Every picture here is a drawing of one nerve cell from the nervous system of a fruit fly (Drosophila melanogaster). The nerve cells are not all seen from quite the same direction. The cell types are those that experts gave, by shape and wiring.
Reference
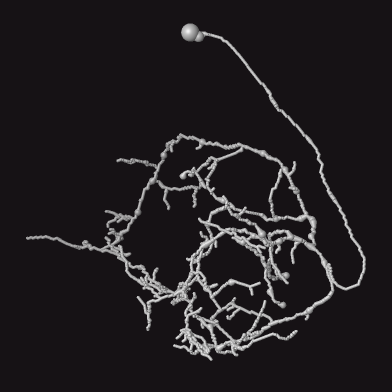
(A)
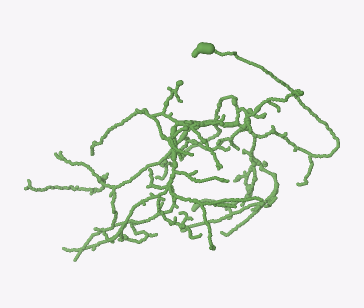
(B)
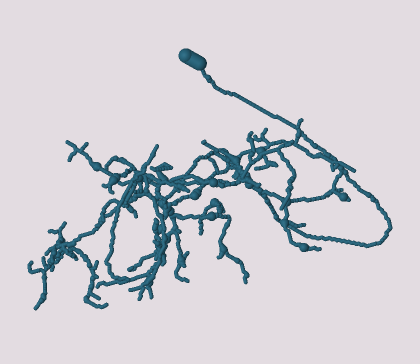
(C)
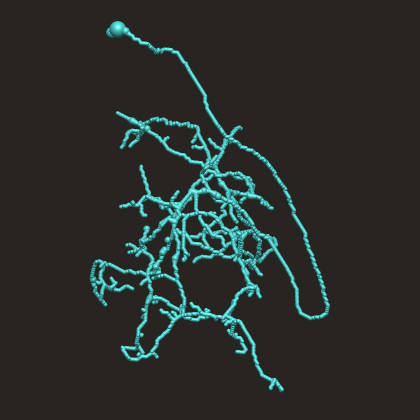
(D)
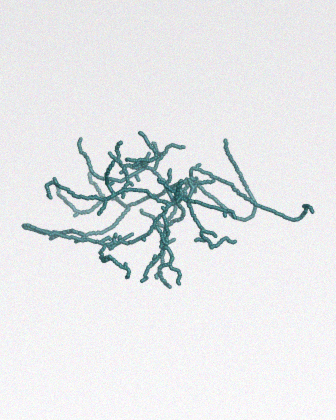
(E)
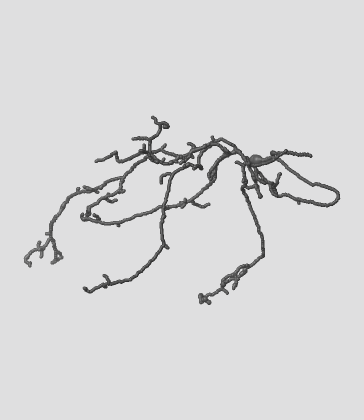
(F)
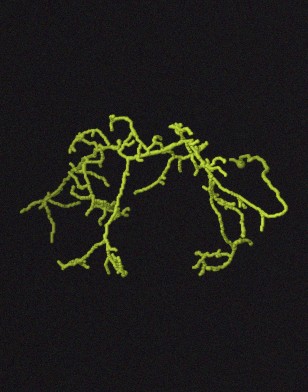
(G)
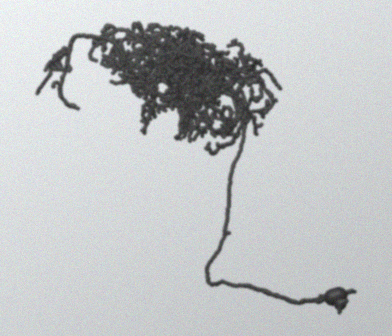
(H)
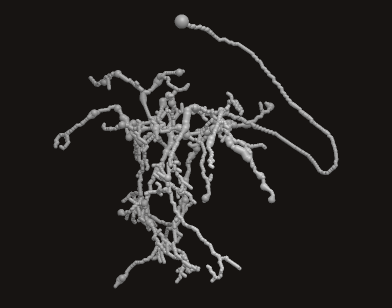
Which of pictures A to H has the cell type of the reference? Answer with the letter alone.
D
